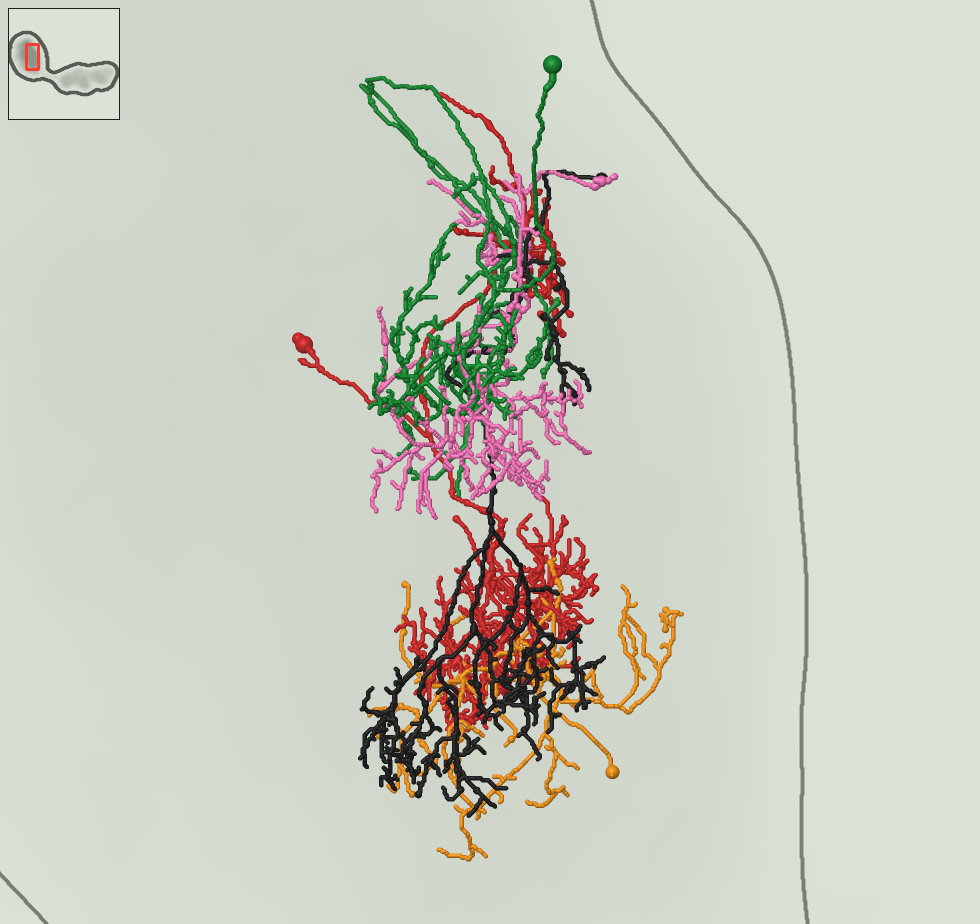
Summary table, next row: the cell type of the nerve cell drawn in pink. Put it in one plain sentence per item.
The cell type is LoVP27.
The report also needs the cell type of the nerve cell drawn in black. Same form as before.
The cell type is LC46b.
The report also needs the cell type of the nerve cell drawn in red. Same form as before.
The cell type is LT59.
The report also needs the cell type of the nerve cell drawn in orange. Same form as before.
The cell type is Li35.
